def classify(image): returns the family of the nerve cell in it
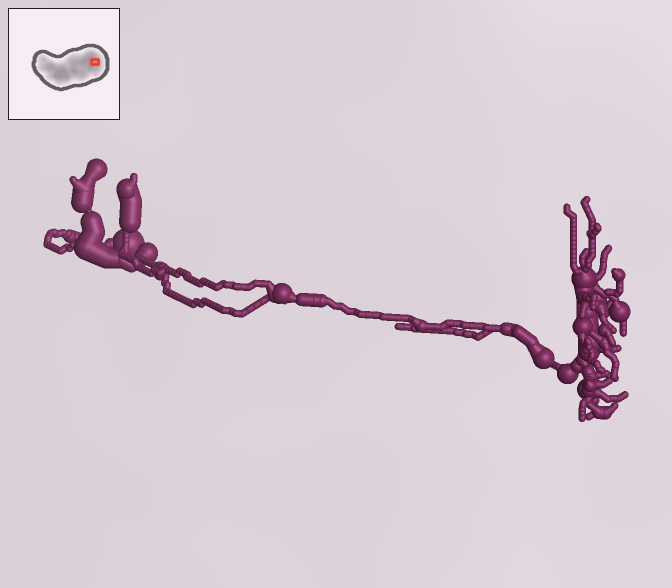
T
